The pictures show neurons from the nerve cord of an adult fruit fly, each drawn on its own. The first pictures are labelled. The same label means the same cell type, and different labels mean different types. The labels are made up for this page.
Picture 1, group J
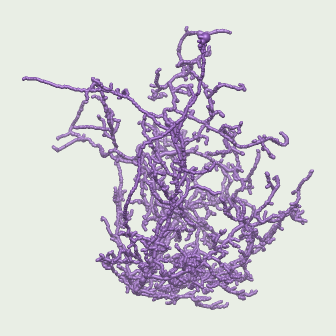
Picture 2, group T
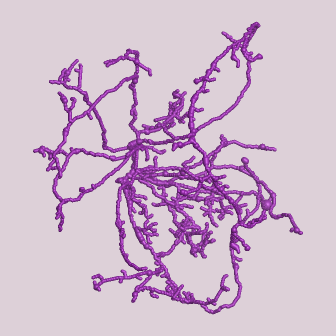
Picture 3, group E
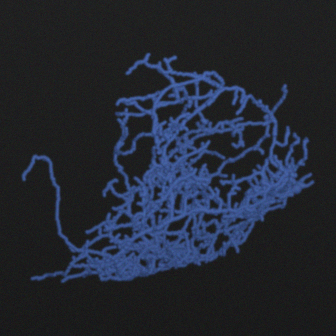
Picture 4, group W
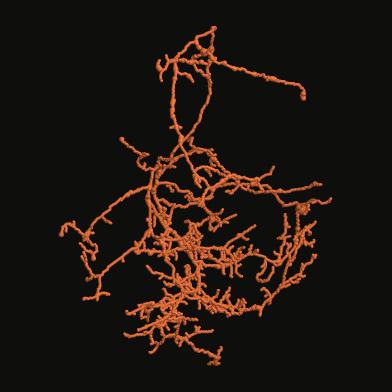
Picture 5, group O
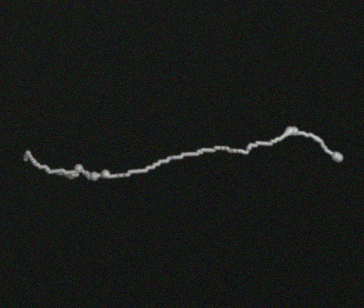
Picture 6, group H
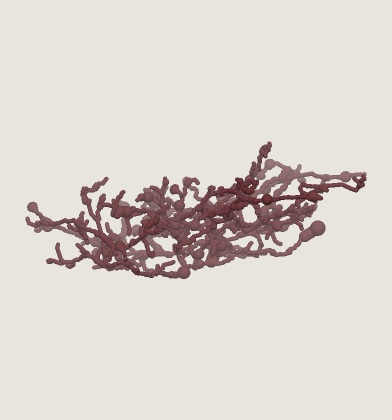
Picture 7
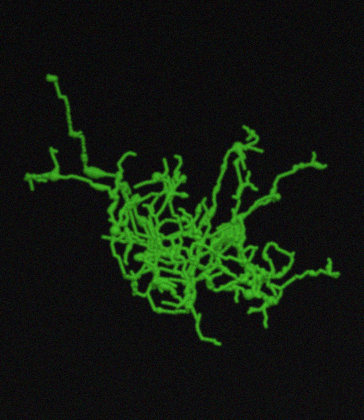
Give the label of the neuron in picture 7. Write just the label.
group H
